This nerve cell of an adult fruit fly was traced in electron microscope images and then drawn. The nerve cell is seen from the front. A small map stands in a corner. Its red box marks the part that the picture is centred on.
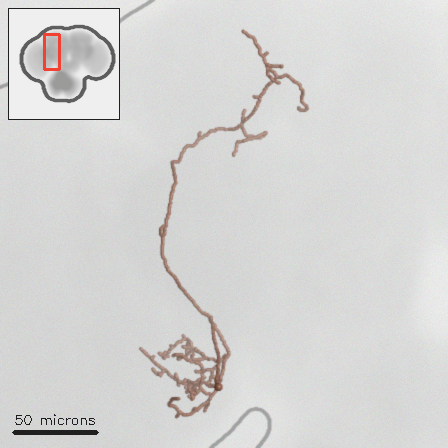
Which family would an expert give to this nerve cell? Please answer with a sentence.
The family is LoVP.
